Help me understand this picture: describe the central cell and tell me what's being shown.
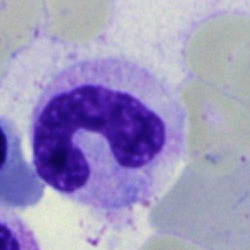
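A single curved band forms the nucleus, bent into a horseshoe whose hollow opens toward the bottom of the picture. Plentiful pale lilac cytoplasm surrounds it, with fine pinkish granules scattered throughout. This is a band neutrophil.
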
